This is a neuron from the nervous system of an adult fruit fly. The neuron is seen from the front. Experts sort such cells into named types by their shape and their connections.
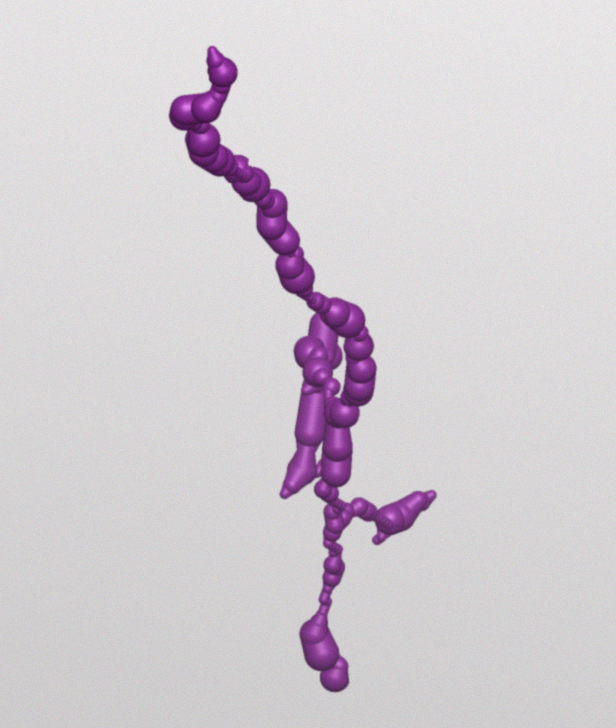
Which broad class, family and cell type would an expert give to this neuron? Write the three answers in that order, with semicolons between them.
sensory neuron entering the brain; class mechanosensory; JO-CA2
